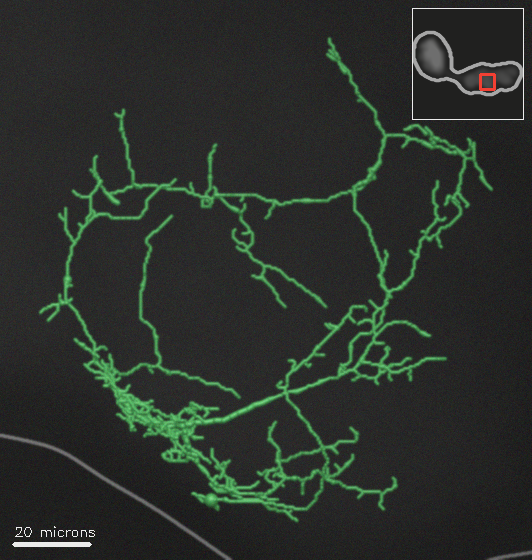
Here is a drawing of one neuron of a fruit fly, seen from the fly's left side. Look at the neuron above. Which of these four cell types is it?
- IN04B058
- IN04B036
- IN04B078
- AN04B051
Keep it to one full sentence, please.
By type, the neuron is IN04B036.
